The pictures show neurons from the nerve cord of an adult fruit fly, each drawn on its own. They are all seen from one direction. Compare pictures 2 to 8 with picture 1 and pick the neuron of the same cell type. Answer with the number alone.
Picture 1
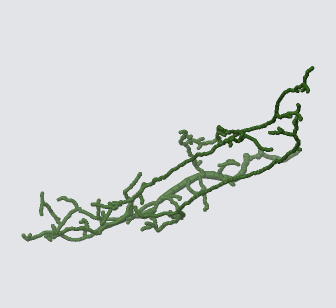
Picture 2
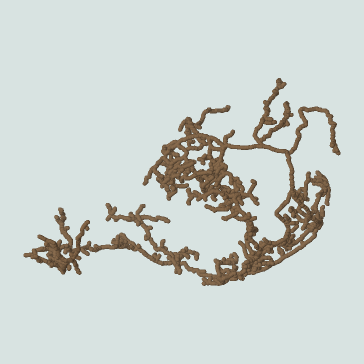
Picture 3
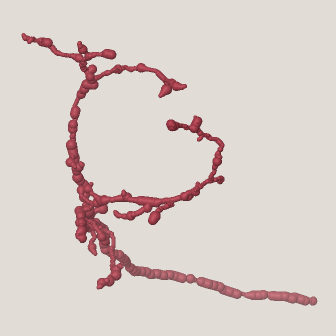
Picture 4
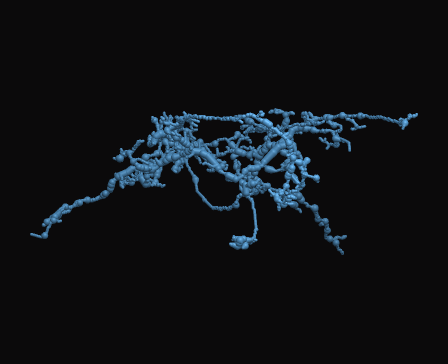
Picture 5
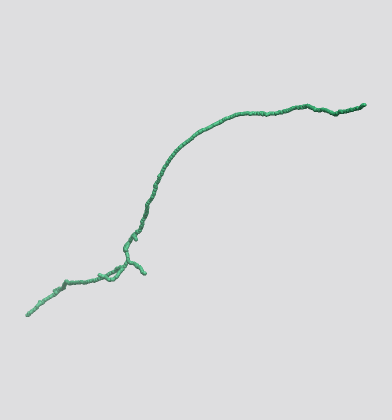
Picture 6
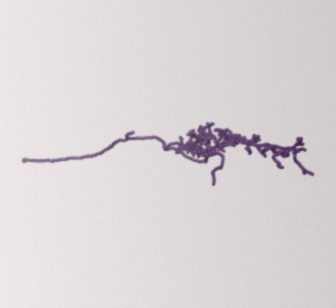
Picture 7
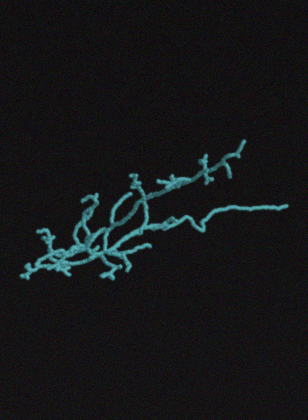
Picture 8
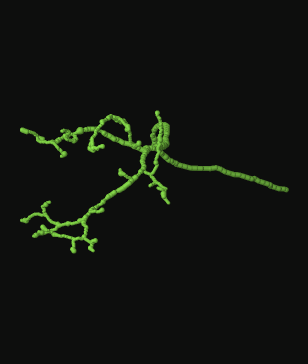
7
